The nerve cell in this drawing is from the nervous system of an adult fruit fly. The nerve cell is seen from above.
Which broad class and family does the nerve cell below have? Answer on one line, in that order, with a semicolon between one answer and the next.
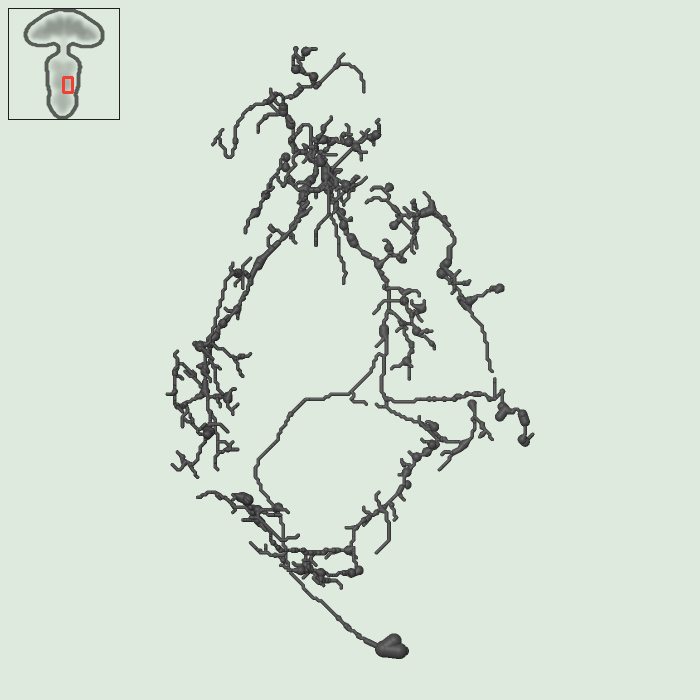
nerve-cord intrinsic neuron; hemilineage 01B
